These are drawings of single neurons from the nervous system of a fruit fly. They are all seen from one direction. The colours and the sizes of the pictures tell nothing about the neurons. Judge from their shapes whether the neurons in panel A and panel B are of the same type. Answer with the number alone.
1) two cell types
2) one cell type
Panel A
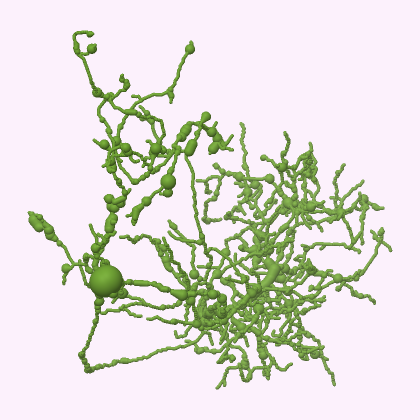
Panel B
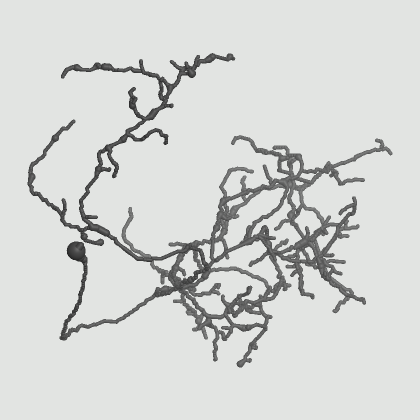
1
